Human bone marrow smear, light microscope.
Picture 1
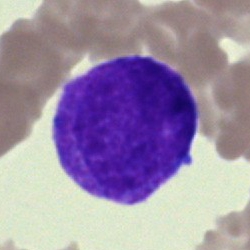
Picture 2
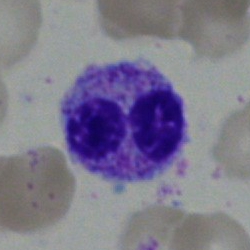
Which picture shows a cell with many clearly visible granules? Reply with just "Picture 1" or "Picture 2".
Picture 2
